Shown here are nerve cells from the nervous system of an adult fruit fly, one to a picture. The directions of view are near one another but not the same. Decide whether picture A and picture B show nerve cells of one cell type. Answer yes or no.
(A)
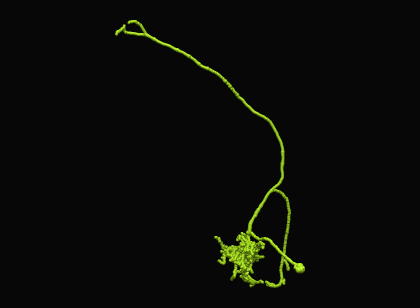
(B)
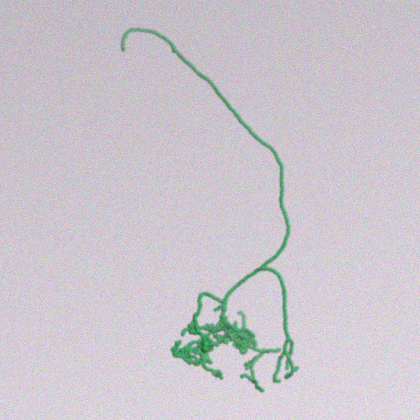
yes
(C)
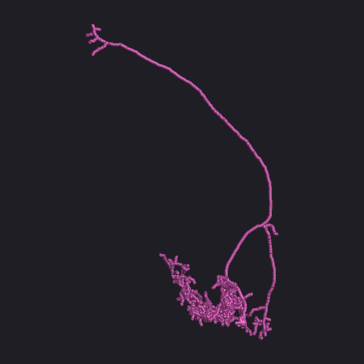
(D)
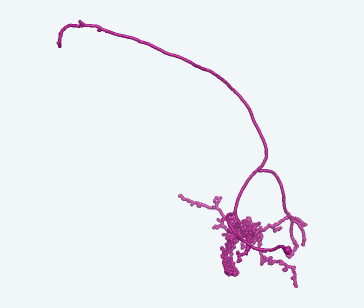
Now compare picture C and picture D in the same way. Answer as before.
no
